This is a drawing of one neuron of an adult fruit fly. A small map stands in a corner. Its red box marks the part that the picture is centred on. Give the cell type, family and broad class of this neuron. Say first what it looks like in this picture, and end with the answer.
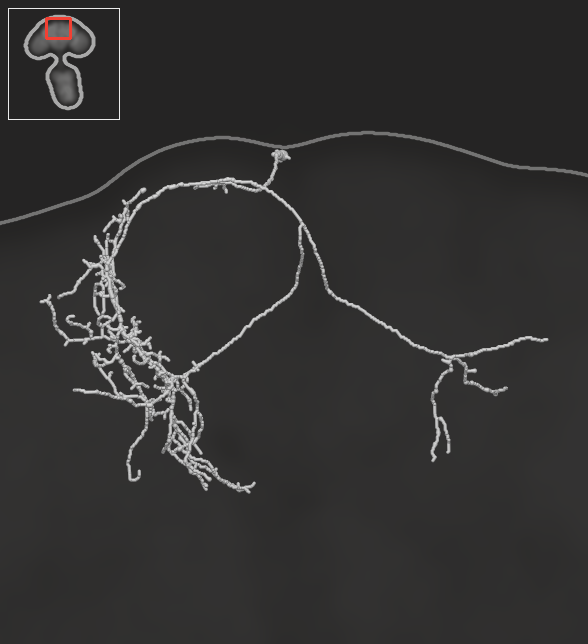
It lies in the brain. Dozens of branch ends can be seen. The cell type is SIP142m. The family is hemilineage SMPad1. This is a central-brain intrinsic neuron.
